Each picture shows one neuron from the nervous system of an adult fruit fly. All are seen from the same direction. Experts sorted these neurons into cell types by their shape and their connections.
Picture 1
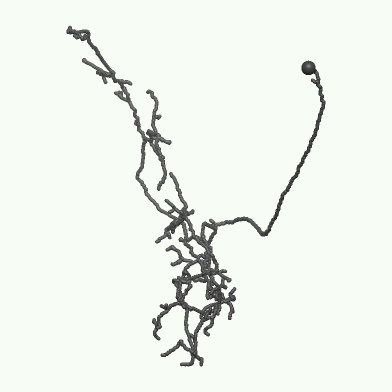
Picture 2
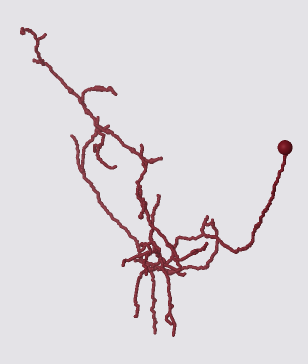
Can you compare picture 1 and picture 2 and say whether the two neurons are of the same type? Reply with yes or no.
no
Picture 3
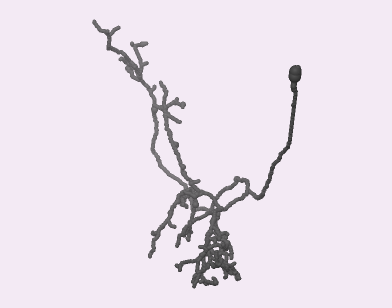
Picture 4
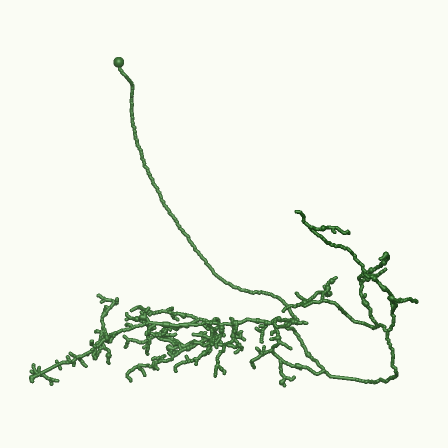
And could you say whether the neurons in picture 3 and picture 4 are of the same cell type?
yes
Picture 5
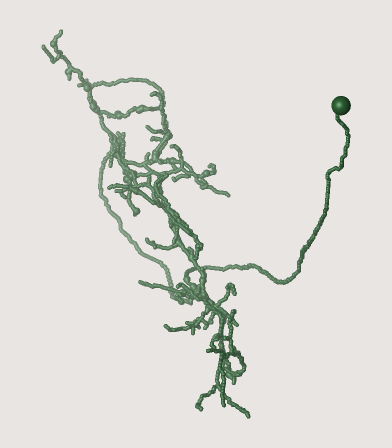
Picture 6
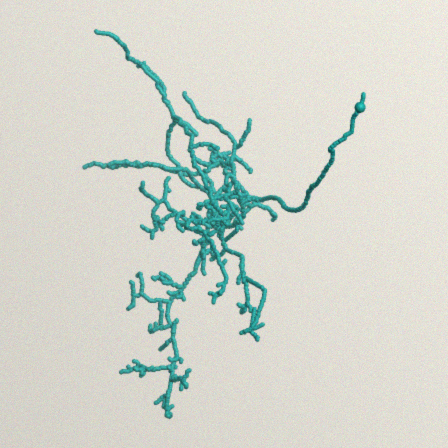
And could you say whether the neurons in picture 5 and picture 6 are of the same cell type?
no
